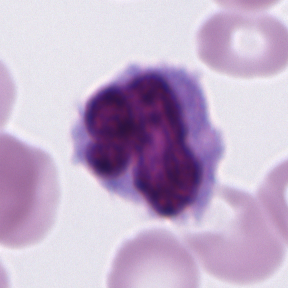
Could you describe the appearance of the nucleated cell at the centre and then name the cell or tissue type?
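See how the chromatin is deep purple and streaked with strands? Around it the cytoplasm is a pale greyish blue, with no coarse granules and no visible vacuoles. That's a monocyte.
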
